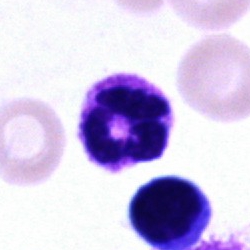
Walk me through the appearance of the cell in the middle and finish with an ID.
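Several dark nuclear lobes grouped around the cell centre. Small pale pink spot at the centre, ringed by the lobes. Chromatin dense, deep purple. Cytoplasm purplish-violet. This is a segmented neutrophil.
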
